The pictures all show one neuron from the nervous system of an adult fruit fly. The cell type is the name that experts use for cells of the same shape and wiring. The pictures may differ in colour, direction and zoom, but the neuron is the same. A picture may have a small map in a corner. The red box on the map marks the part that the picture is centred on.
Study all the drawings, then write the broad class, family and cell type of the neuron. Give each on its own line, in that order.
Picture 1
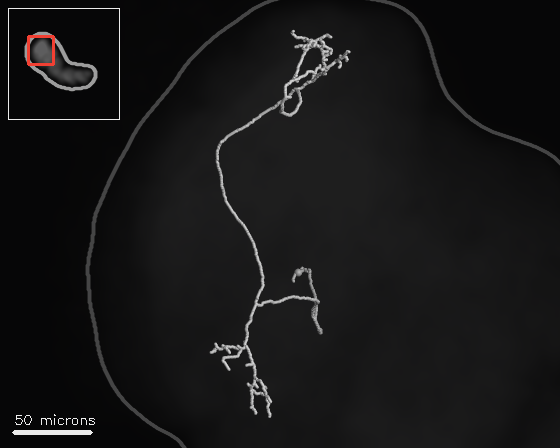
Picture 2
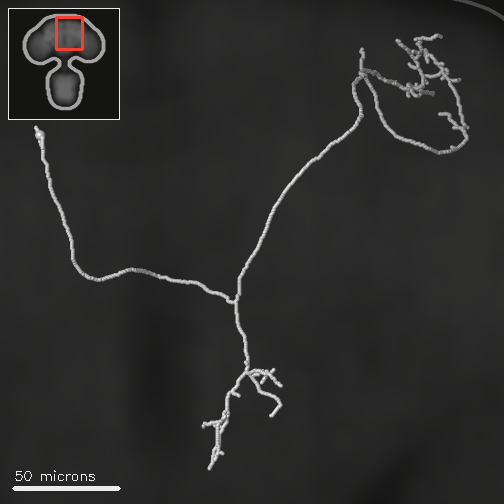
central-brain intrinsic neuron
hemilineage CREa1_ventral
mAL4F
